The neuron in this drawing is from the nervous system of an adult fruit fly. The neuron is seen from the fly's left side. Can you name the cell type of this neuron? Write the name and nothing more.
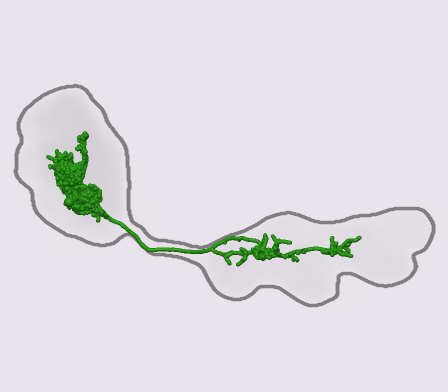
DNge053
